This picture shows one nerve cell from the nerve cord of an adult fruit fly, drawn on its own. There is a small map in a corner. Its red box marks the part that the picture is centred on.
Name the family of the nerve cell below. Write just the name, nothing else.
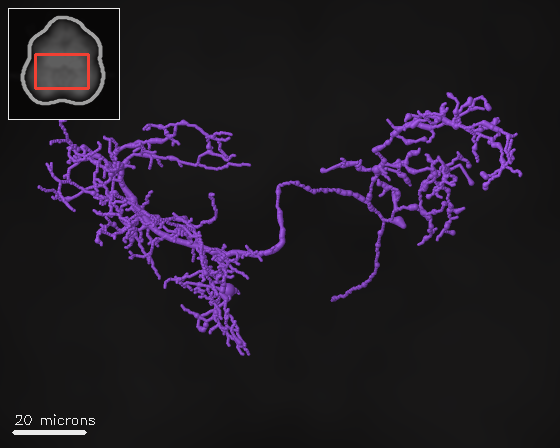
hemilineage 18B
